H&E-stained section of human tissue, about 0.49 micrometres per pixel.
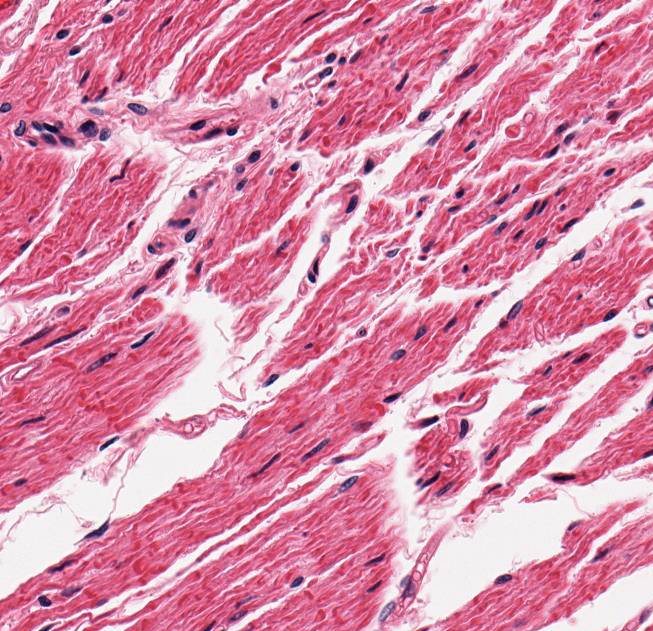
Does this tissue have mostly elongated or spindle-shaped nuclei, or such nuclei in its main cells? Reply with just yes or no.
Yes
